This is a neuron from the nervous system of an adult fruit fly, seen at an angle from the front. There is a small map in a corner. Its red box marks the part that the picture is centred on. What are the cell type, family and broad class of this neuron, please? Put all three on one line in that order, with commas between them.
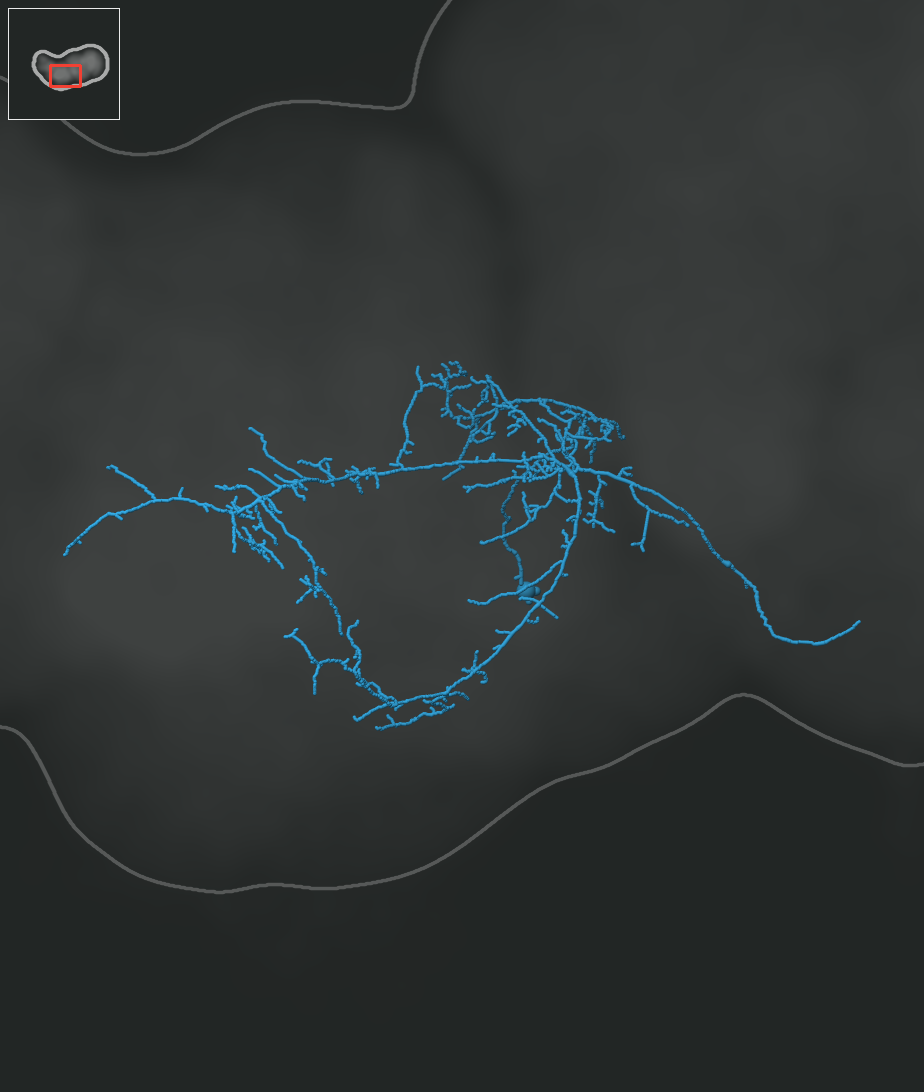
EN21X001, hemilineage 21X, efferent neuron of the nerve cord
